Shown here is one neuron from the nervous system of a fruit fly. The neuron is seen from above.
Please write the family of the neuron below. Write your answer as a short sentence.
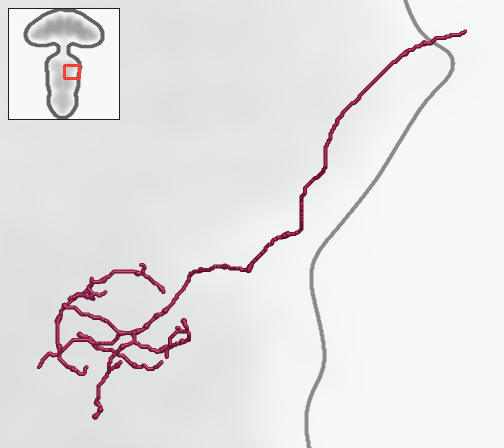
The family is class mechanosensory tactile.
